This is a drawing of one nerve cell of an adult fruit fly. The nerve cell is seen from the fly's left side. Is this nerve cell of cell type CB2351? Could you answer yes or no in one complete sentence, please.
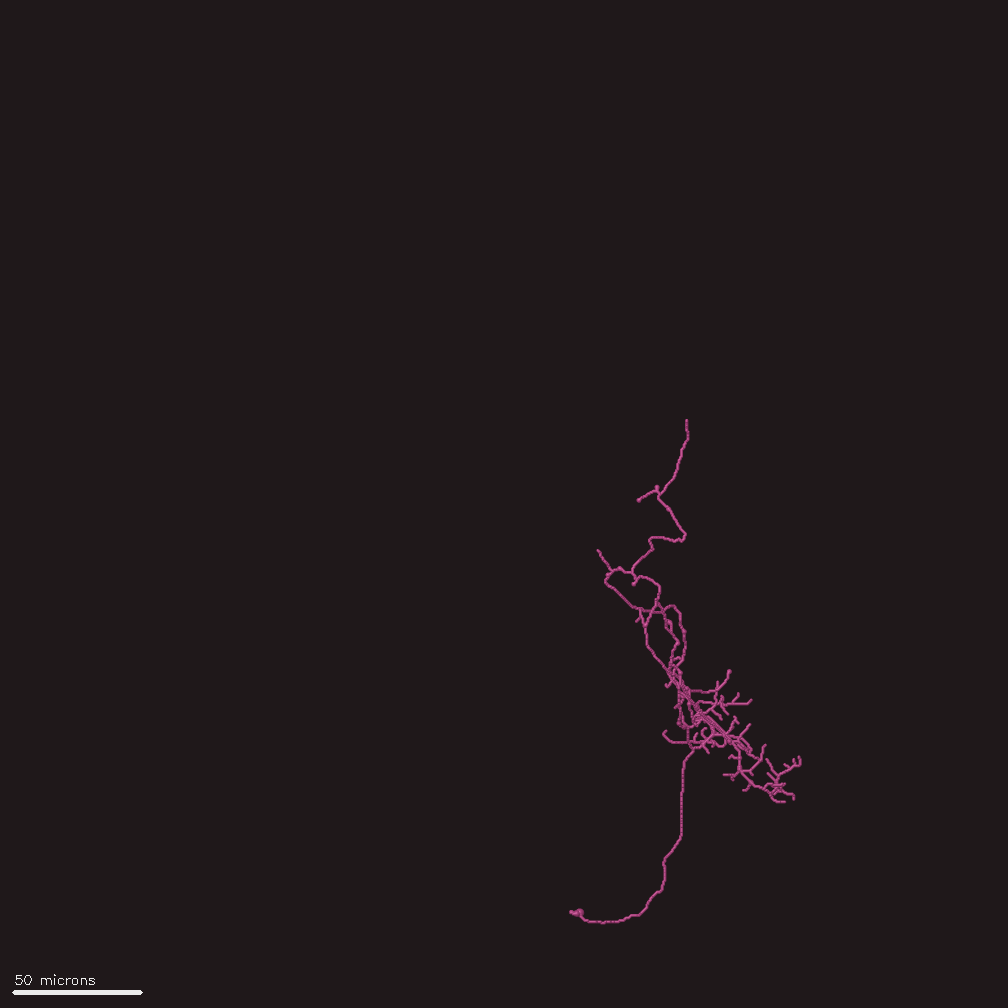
No, the nerve cell is a cell of another type than CB2351.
